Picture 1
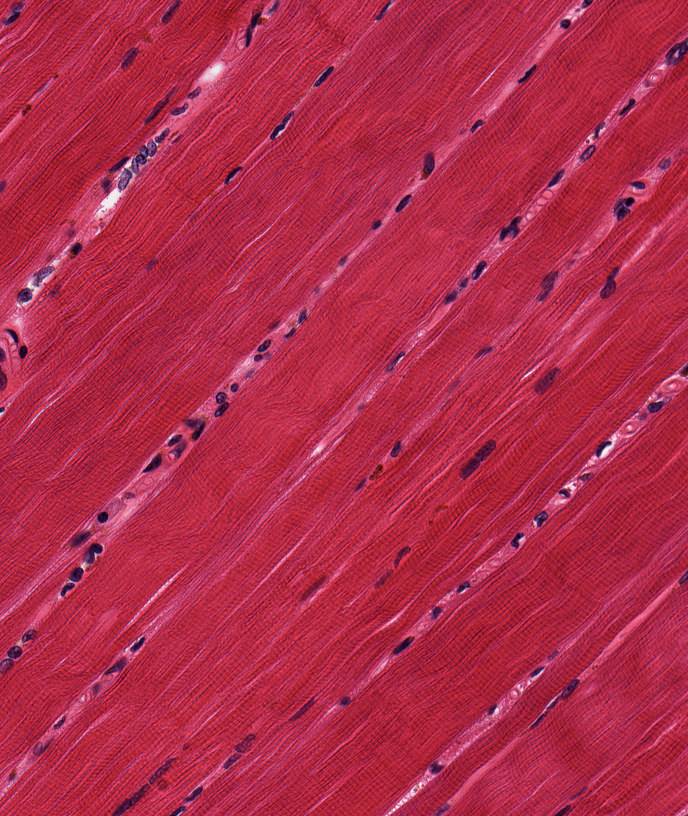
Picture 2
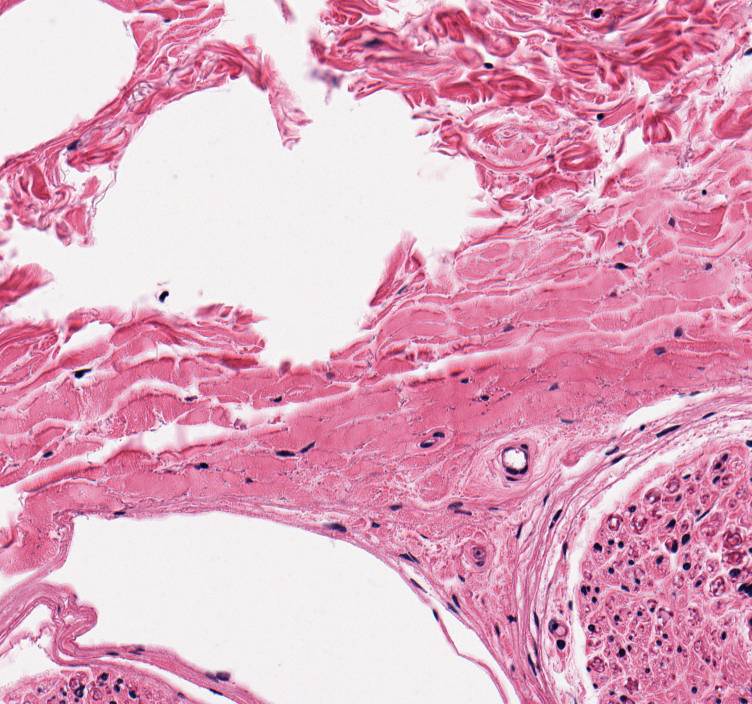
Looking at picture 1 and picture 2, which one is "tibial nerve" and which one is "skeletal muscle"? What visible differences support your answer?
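Skeletal muscle is in picture 1, and the tibial nerve in picture 2. The skeletal muscle fibres run side by side without branching and carry fine transverse cross-striations. Their cytoplasm stains a deep eosinophilic red, and their elongated nuclei lie at the fibre edges rather than in the centres. The tibial nerve has a band of dense pink collagenous tissue running roughly horizontally across the middle, and the stroma holds sparse, dark, spindle-shaped nuclei parallel to its collagen fibres. A bundle at the lower right is wrapped by thin concentric layers of flattened cells with elongated nuclei, and inside it small round fibre profiles are closely packed, with scattered dark nuclei between them.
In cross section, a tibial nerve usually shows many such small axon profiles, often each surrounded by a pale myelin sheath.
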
